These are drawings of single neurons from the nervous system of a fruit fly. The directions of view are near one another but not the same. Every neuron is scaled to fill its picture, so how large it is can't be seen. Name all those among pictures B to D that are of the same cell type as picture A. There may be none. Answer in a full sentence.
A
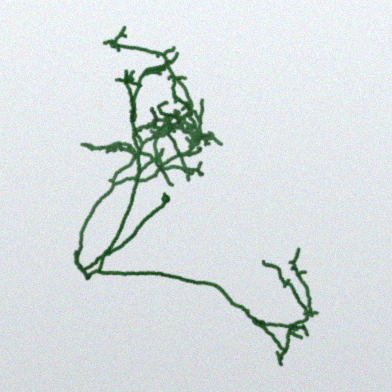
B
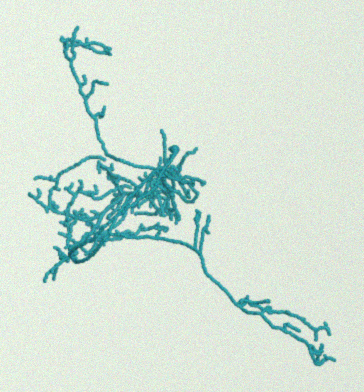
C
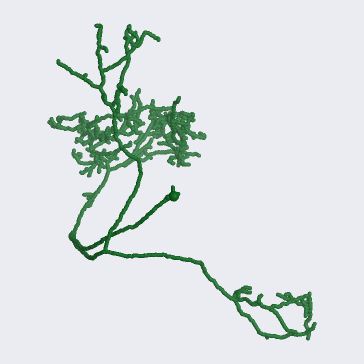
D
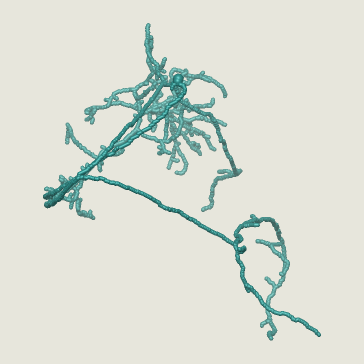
None of them is of the same cell type.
